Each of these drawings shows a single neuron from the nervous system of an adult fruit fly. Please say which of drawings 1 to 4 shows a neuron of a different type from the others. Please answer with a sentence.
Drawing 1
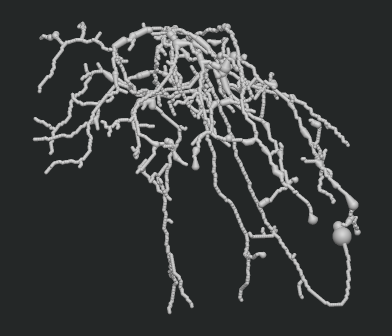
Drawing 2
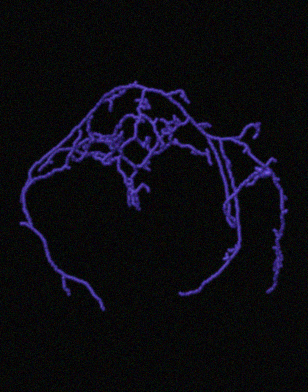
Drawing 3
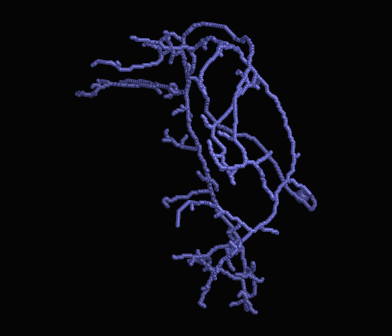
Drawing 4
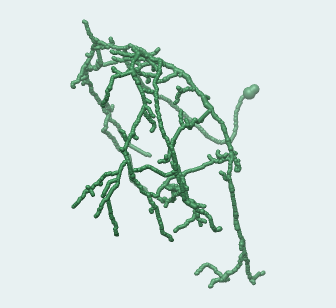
Drawing 2 is the odd one out.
